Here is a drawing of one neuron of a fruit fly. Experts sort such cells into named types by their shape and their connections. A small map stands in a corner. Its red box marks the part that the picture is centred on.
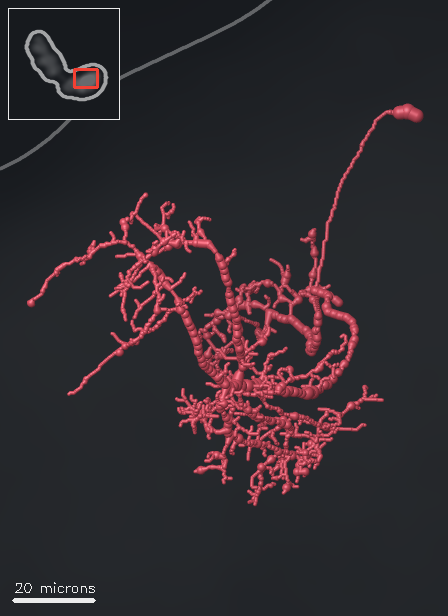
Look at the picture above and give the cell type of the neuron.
LPLC4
